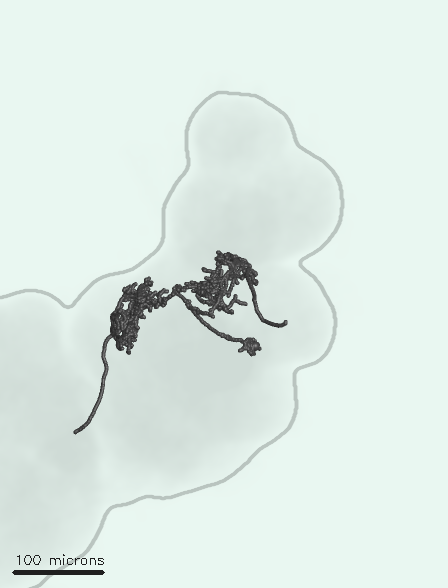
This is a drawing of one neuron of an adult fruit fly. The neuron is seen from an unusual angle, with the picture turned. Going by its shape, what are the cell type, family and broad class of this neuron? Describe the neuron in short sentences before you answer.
Its cell body lies in the middle of the picture. From left to right in the picture it spans about 250 microns. The cell type is EN00B015. Its family is hemilineage 00B. It is an efferent neuron of the nerve cord.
